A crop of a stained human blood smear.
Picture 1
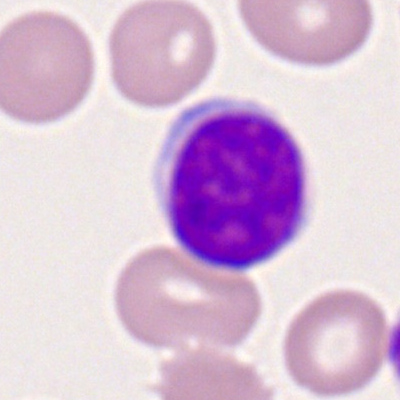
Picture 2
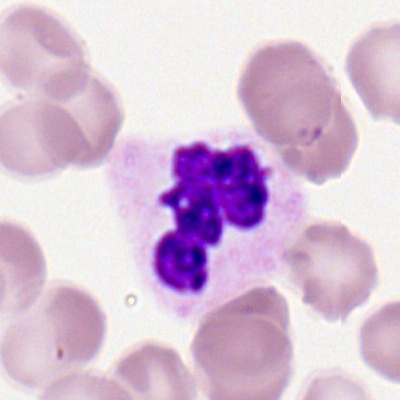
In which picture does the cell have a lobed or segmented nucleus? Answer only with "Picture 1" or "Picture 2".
Picture 2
